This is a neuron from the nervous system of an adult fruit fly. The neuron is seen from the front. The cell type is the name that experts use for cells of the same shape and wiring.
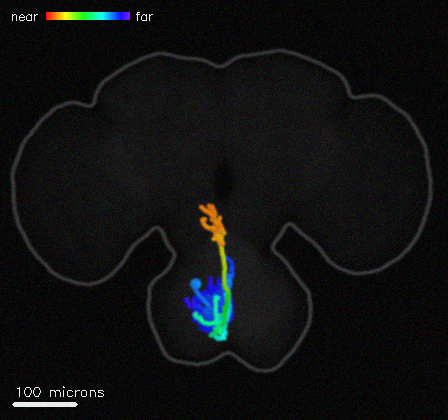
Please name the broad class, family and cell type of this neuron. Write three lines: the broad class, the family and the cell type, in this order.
ascending neuron
hemilineage 17A
AN17A014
